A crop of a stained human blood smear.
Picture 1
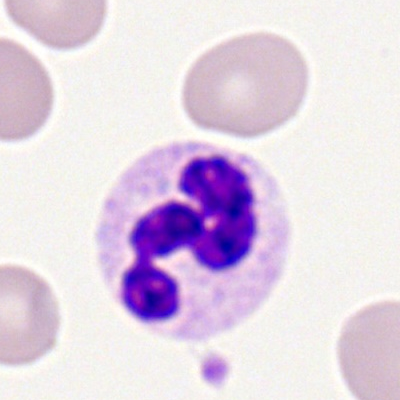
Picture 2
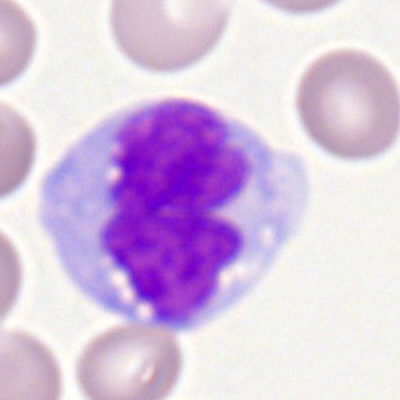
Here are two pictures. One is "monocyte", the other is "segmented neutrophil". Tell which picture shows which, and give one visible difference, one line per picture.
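Picture 1 is a segmented neutrophil. No vacuoles are seen in the cytoplasm.
Picture 2 is a monocyte. Small clear vacuoles line the lower edge of the nucleus.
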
